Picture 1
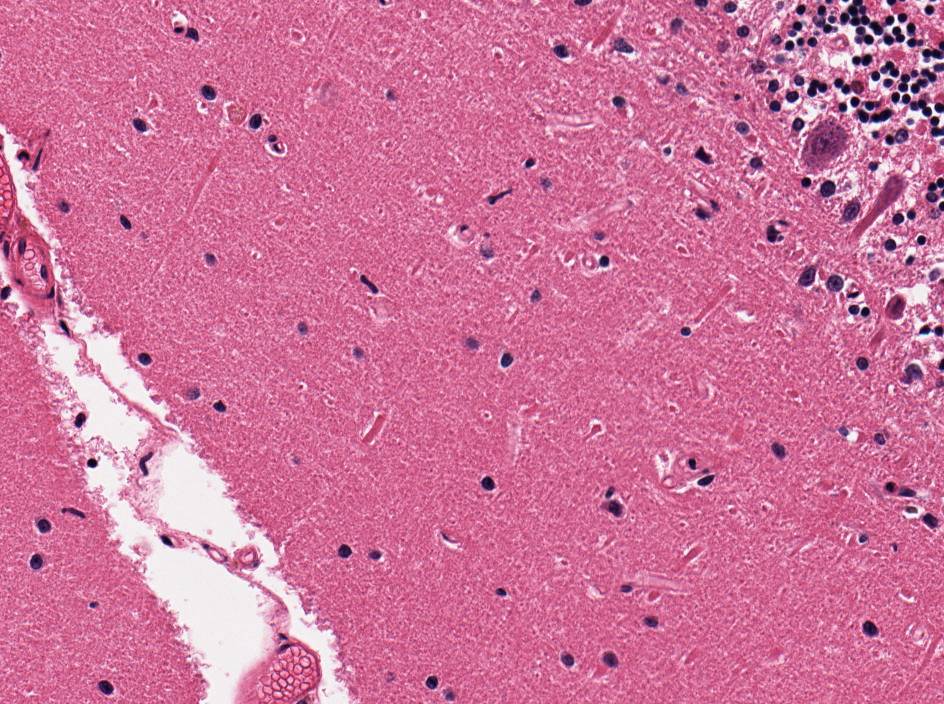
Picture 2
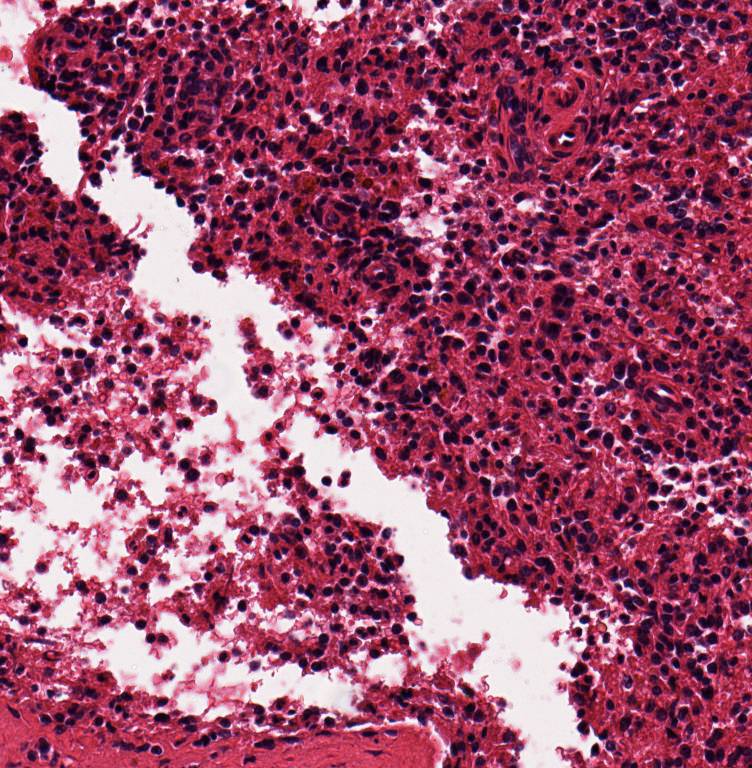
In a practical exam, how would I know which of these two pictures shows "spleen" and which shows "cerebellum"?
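The first picture is the cerebellum, and the second is the spleen. In picture 1, most of what you see is a broad zone of pale pink neuropil, finely granular and fibrillary, with only sparse small nuclei scattered through it. Now look at the upper right corner, where small, round, dark-staining nuclei crowd together in a cluster. In picture 2, most of the nucleated cells are small and round, with dark, densely stained nuclei. Along its bottom left edge runs a band of dense, uniform pink material without many nuclei, and near the top, right of centre, sits a small vessel with a concentric wall.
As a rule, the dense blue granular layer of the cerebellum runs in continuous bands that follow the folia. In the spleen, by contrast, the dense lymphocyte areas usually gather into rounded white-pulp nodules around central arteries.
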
